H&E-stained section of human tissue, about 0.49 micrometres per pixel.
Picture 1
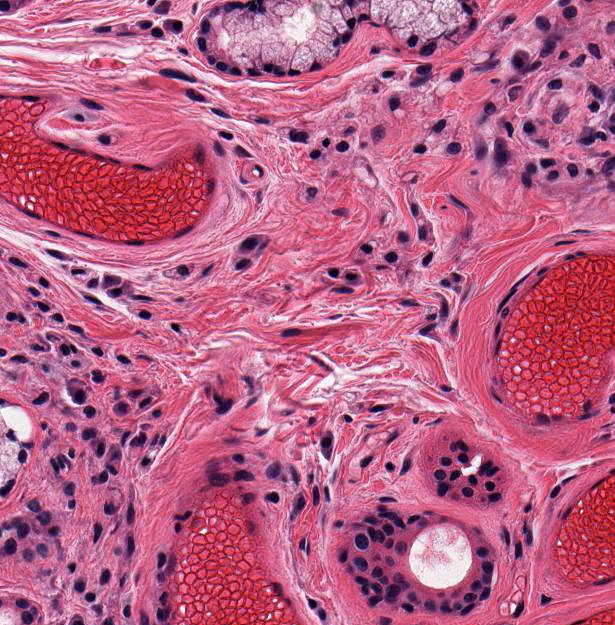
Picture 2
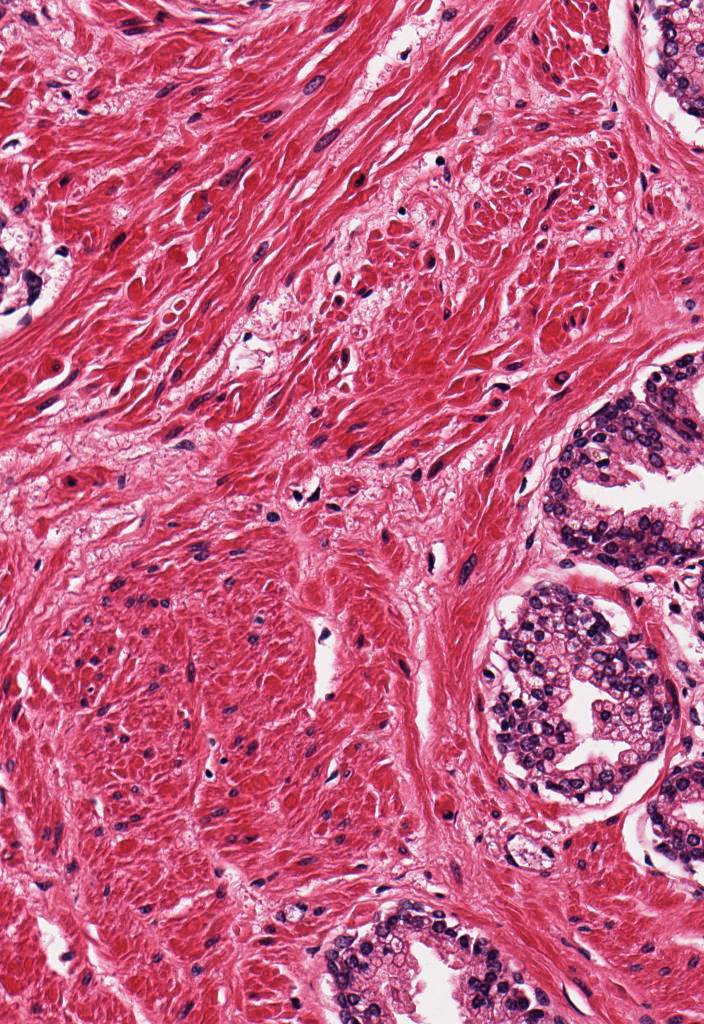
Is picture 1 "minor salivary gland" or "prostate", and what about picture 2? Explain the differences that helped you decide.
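Picture 1: minor salivary gland. Picture 2: prostate. The minor salivary gland shows several large vessel lumina packed with red blood cells, scattered through fibrous stroma at upper left, right and bottom. Mucous acini with pale, bubbly, grey-purple cytoplasm lie at the top centre, and near the bottom centre a small duct-like unit has a round open lumen lined by cells with round dark nuclei. The prostate contains smooth muscle cells with bright pink cytoplasm and elongated, blunt-ended dark nuclei; paler, loose, vacuolated areas lie between muscle bundles in the upper centre. Its glands are lined by epithelial cells with pale, clear to finely vacuolated cytoplasm and round dark nuclei; in the gland at the right middle, the epithelium folds inward into its lumen.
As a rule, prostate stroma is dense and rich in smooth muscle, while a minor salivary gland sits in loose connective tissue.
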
